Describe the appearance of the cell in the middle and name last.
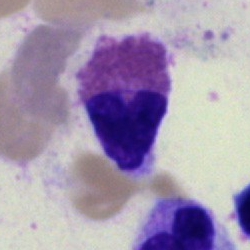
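See how the nucleus fills the lower half of the cell, broad along its upper edge and tapering toward the bottom? Its chromatin is dense and stains dark blue-purple. Purple granules pack the upper half. That's an eosinophil.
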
